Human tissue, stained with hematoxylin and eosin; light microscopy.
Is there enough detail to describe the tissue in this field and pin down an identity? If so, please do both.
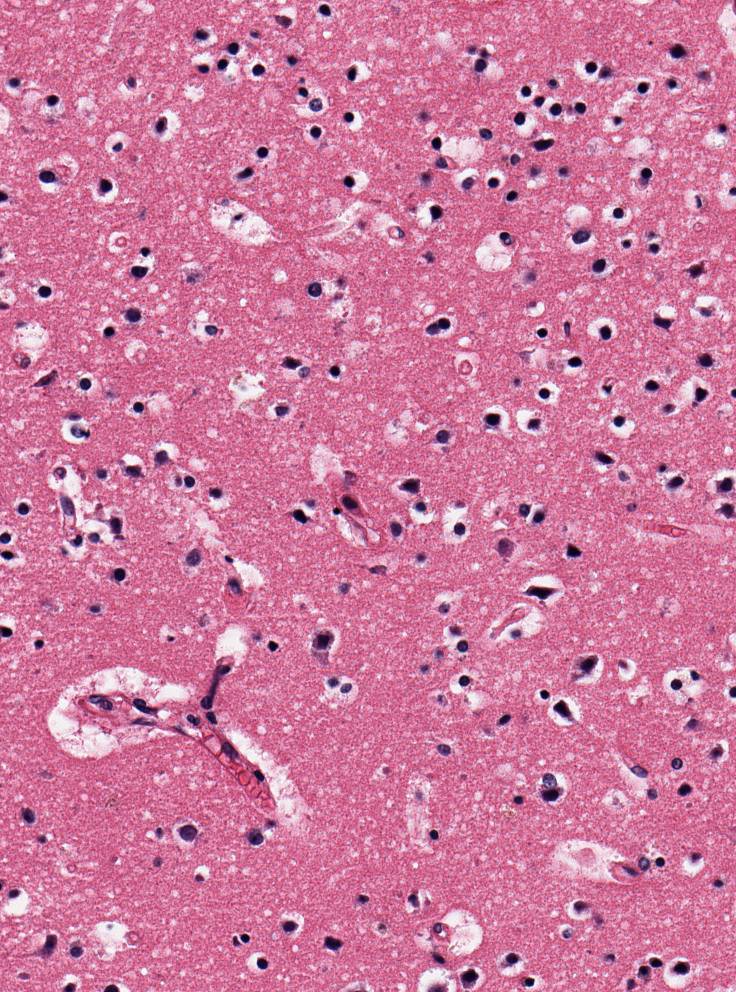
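Nuclei first: most cells have small, round, dark-staining ones with little visible cytoplasm. Many of these nuclei sit within a clear halo. Background next: tiny round clear vacuoles are scattered throughout the pink. Fat cells: none in the field. The tissue is cerebral cortex.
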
